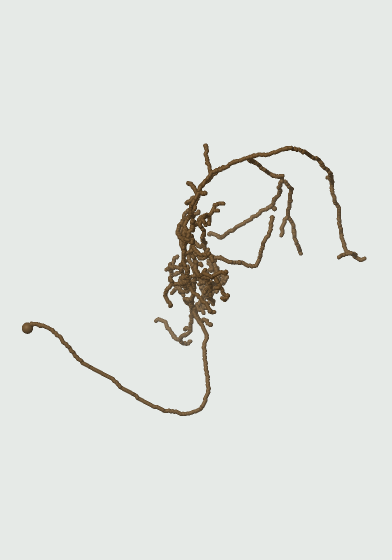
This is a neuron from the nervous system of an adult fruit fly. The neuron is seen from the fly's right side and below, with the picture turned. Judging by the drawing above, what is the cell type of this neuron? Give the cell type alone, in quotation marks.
"AVLP469"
